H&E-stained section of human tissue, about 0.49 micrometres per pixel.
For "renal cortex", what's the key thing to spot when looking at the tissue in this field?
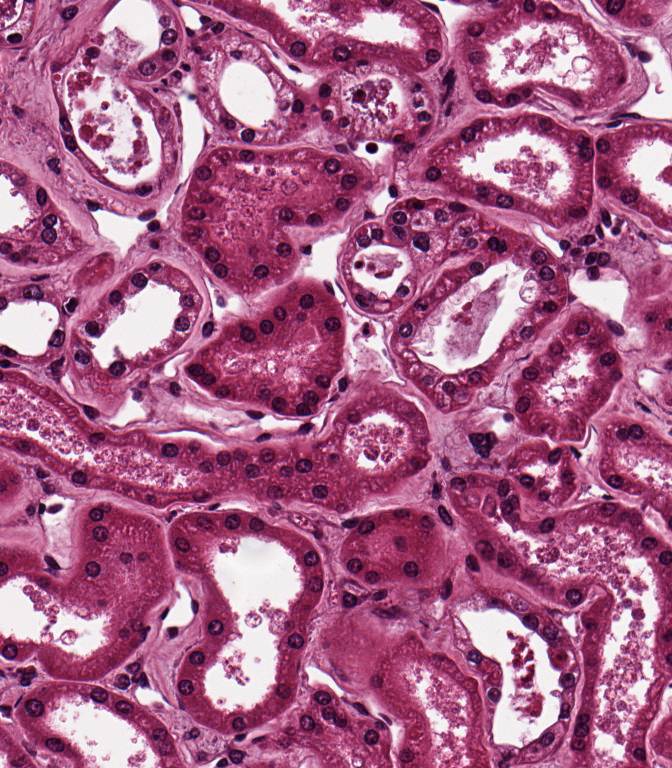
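I see closely packed tubules everywhere, cut in round, oval and irregular profiles.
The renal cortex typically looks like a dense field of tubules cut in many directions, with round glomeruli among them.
The tubules fit that; each has a single layer of cuboidal to low columnar cells with round, dark nuclei, most of them with abundant, deeply eosinophilic, finely granular cytoplasm.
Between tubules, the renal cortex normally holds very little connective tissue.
Here too, only thin pink connective tissue with scattered small, dark, elongated nuclei separates them.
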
